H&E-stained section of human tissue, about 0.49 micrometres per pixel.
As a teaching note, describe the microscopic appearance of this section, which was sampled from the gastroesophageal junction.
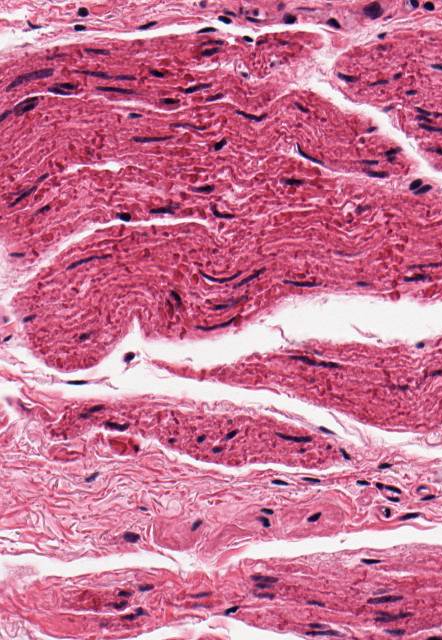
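Starting with layout: this section consists of long bundles of fibres running roughly from side to side. Next, within the bundles in the middle of the field, the fibres follow a wavy course. Then the nuclei: dark, elongated and lying parallel to the fibres. Finally, staining: the bundles in the upper two thirds stain a deep pink.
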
